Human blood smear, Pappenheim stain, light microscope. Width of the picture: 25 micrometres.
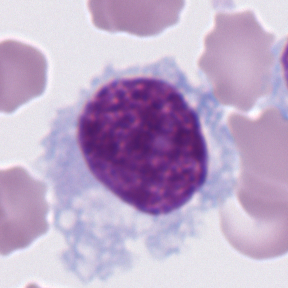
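Hairy cell, the nucleated cell at the centre of this stained blood smear. Notice its outline first: irregular, with a ragged, frayed edge. The cytoplasm is a pale greyish-blue, and you won't find distinct granules in it. Now look lower down in the cytoplasm, where many small clear vacuoles give it a foamy look.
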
